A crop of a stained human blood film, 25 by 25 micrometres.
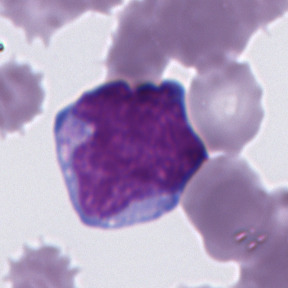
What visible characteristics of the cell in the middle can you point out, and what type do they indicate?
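Measuring about 14 micrometres across, the cell has an angular, polygonal outline rather than a round one. Its nucleus fills about 70% of the cell's area. Blue cytoplasm forms a narrow rim, lying mostly on the left and lower sides of the nucleus, and shows no distinct granules. The cell is a myeloblast.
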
